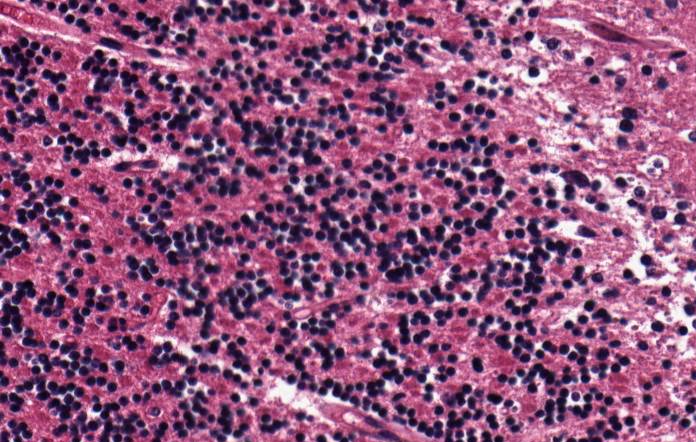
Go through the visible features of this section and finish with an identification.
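Small, round, darkly stained nuclei with scant visible cytoplasm are densely packed over most of the field, thinning toward the upper right corner, which is a paler, loosely textured pink zone with few nuclei. A thin-walled capillary runs obliquely near the bottom centre. This is cerebellum.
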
